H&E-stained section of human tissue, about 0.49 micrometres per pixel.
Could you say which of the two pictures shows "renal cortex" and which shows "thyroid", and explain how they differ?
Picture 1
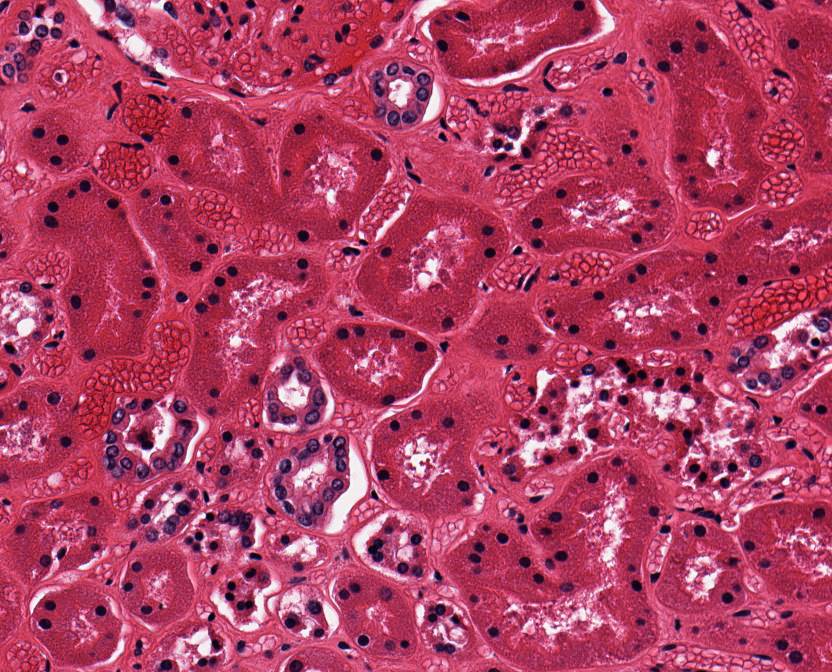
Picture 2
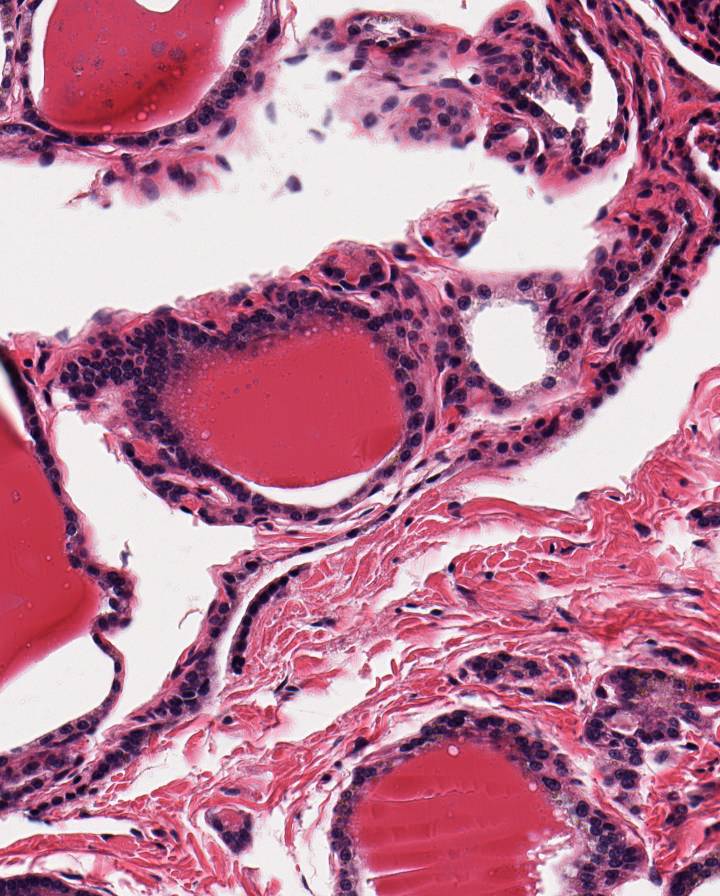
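To begin, picture 1 is renal cortex and picture 2 is thyroid. Next, packing: picture 1 is filled with closely packed round and oblique tubule profiles with very little tissue between, whereas picture 2 holds several rounded units filled with pink material, at upper left, centre, left edge and bottom centre, with wavy, oblique pink fibrous stroma at lower right. Then, linings: in the larger tubules of picture 1, small, round, dark nuclei sit widely spaced in a single row, while the unit at the left edge of picture 2 is lined by a thin, flattened single cell layer. Finally, spaces: the larger tubules have narrow, ragged lumens with pale, wispy material along their inner surface, and just right of the central unit in picture 2 lies a small round lumen, empty and white.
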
